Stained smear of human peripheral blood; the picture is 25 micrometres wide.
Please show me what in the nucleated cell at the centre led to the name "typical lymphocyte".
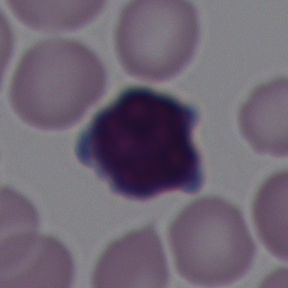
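This cell is a typical lymphocyte.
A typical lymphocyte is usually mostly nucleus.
Here the nucleus fills almost the whole cell, which agrees.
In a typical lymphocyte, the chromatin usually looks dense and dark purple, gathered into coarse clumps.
In this cell the chromatin is dense and stains a very dark purple, which also fits. The outline is irregular and knobbly rather than smoothly round, and no distinct granules are seen in the cytoplasm.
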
